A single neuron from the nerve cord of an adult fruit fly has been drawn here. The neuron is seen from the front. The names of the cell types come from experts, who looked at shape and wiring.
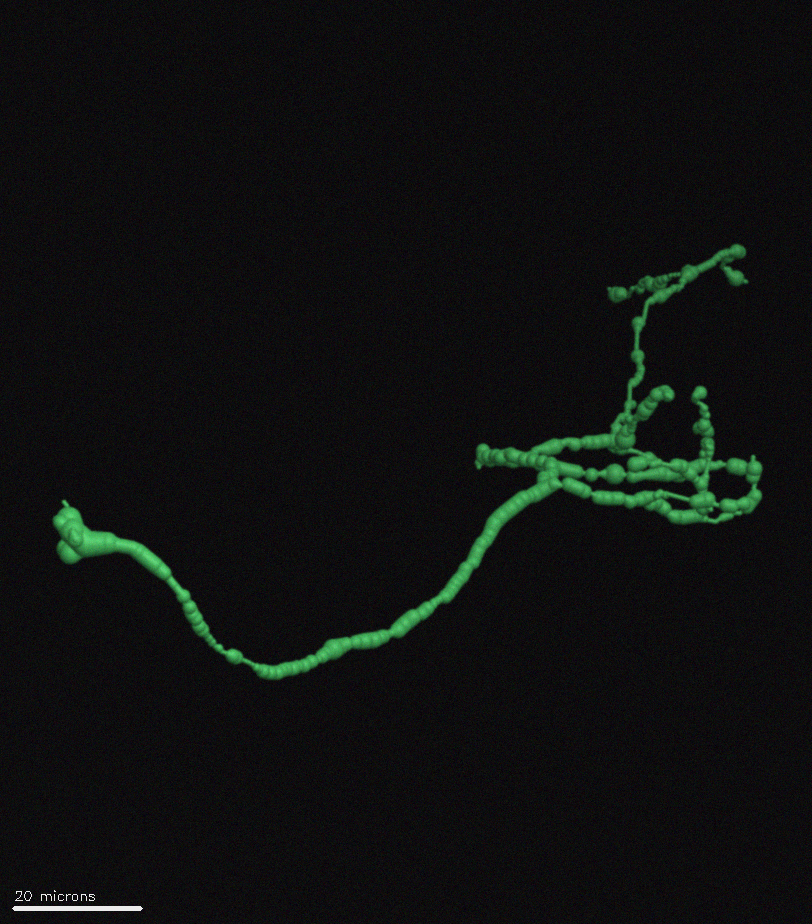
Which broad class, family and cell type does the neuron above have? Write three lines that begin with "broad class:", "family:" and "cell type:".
broad class: sensory neuron entering the nerve cord
family: class mechanosensory proprioceptive
cell type: SNpp18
